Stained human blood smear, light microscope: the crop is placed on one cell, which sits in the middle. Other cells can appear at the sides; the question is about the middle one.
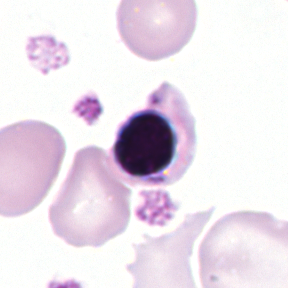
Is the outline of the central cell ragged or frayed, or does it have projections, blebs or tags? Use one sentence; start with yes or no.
Yes, a rough outline, ragged or with projections, blebs or tags, belongs to this cell.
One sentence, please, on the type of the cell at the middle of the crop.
This particular crop is centered on a normoblast.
